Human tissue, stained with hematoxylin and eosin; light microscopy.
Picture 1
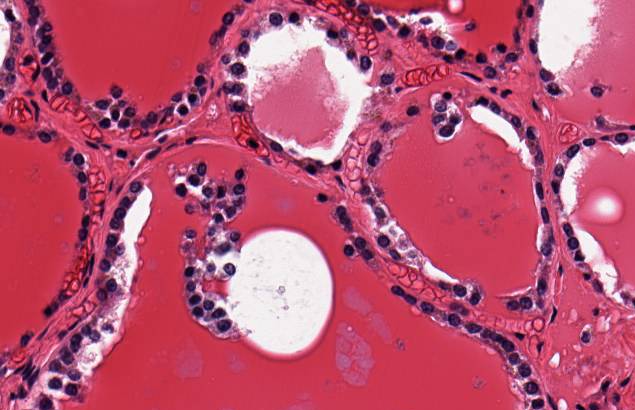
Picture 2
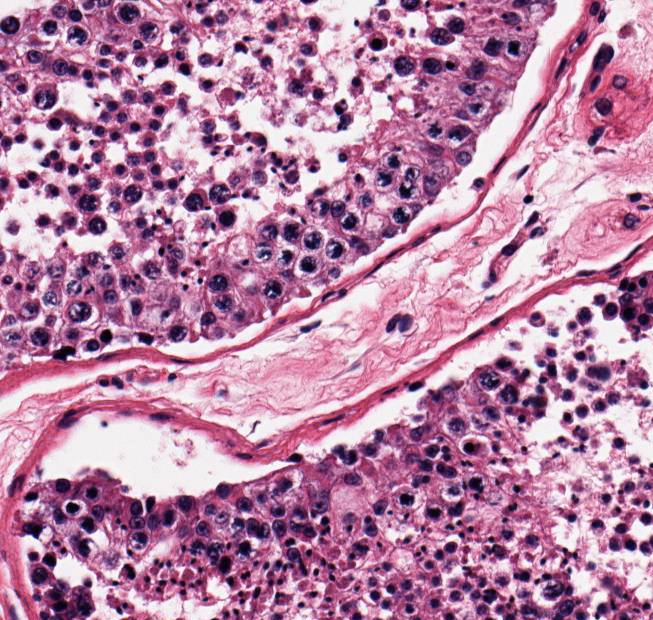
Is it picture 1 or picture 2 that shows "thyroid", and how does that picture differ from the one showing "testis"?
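The thyroid appears in picture 1, the testis in picture 2. The thyroid field consists of large rounded follicles packed closely and separated only by thin septa, with scant connective tissue between them. Each follicle is lined by a single layer of low cuboidal to flattened epithelial cells with small, round, dark-staining nuclei of fairly uniform size. In the testis, two cell-packed tubule profiles lie upper left and lower right, with a band of connective tissue running diagonally between them from lower left to upper right. Each tubule is lined by a stratified epithelium of many layers of rounded germ cells, in contrast to the single-layered lining of the thyroid follicles. Neither tubule has an open central lumen; the centres hold loosely arranged cells separated by small white spaces.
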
